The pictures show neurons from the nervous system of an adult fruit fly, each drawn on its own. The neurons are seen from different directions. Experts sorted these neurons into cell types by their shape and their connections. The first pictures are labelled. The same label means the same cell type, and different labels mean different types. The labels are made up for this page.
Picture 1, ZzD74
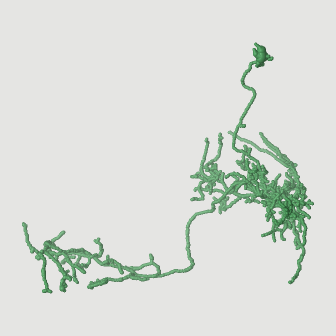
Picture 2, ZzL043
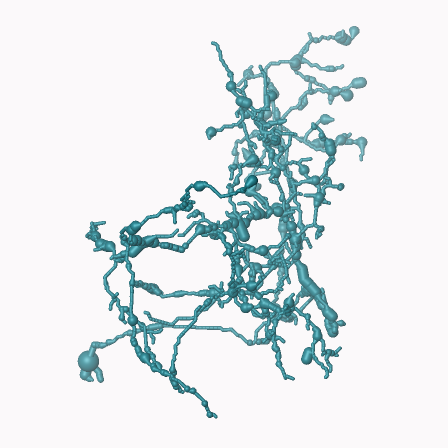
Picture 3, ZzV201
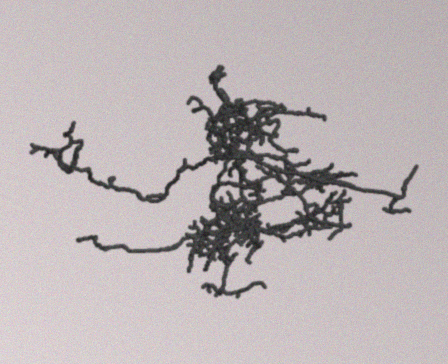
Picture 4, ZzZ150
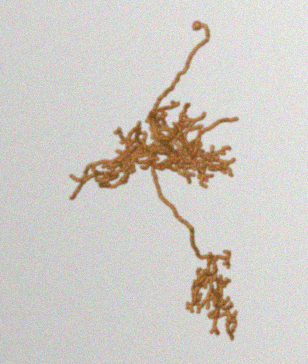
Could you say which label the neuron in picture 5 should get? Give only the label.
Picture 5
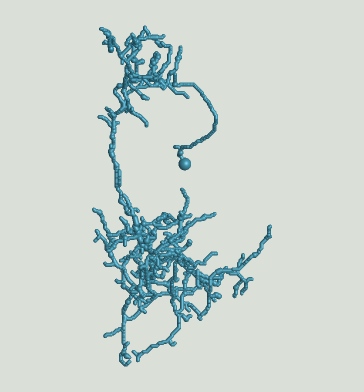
ZzL043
